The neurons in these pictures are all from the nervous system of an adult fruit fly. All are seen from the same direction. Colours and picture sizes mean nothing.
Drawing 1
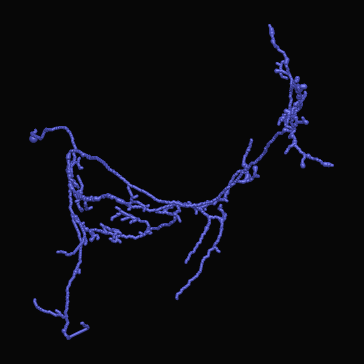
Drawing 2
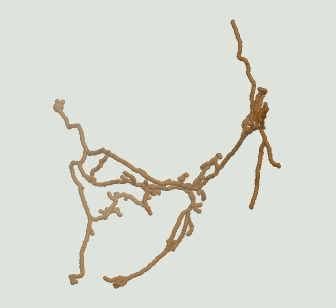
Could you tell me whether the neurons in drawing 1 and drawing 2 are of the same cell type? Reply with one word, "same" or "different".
same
